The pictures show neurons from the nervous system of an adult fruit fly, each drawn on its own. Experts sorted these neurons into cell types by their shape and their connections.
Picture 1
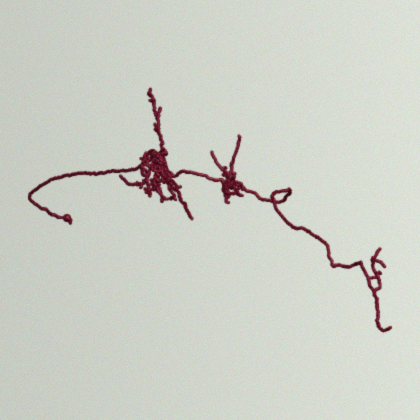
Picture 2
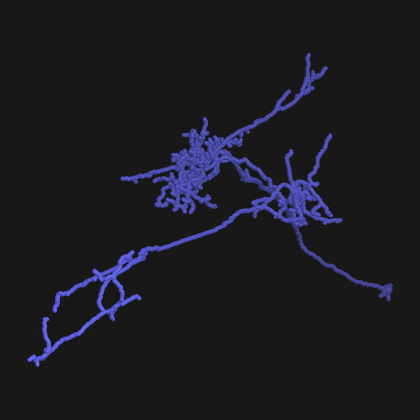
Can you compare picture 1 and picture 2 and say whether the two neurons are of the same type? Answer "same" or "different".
same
